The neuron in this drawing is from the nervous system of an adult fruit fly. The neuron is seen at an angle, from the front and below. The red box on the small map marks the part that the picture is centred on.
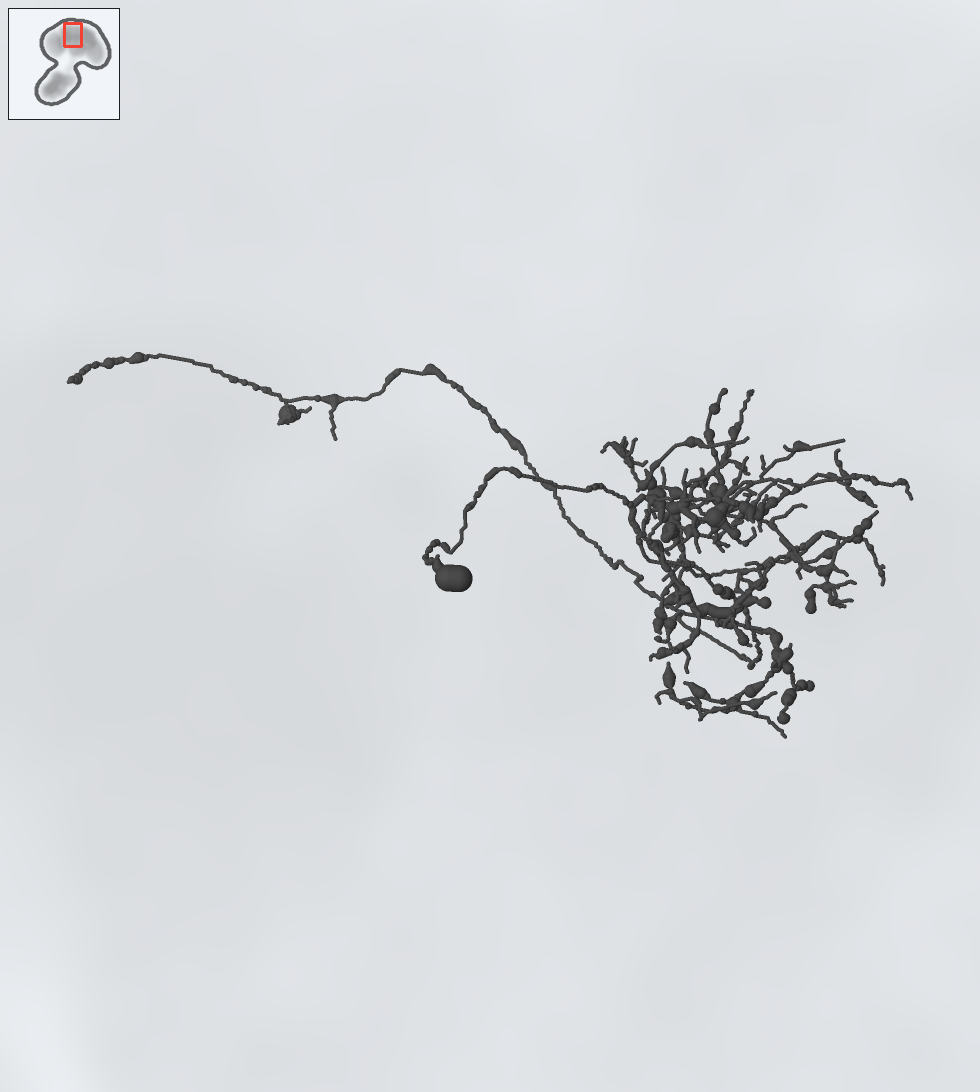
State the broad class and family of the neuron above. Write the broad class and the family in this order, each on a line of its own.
central-brain intrinsic neuron
hemilineage ALl1_ventral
